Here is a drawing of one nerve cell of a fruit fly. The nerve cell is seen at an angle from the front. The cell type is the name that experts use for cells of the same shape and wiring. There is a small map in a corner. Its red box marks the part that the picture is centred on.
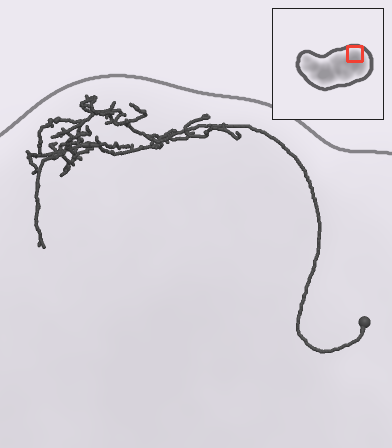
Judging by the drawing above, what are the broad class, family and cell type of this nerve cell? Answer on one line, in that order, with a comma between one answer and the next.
central-brain intrinsic neuron, hemilineage SLPav2, CB1685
